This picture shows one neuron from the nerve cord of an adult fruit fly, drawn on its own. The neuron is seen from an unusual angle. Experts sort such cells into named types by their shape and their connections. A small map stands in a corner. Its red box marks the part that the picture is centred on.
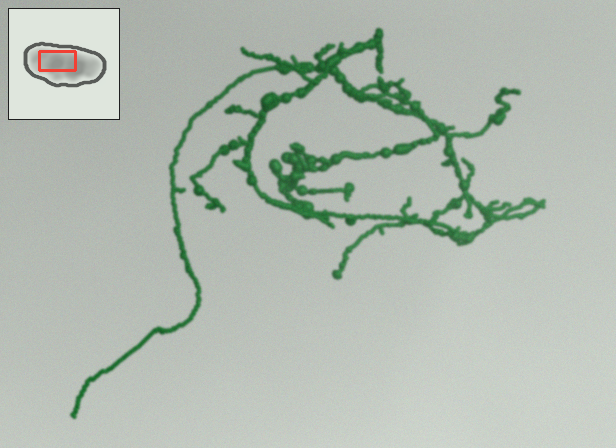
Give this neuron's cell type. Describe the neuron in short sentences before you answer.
The drawing shows no cell body. Dozens of branch ends can be seen. This is a nerve-cord intrinsic neuron. It is of cell type IN03B066.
